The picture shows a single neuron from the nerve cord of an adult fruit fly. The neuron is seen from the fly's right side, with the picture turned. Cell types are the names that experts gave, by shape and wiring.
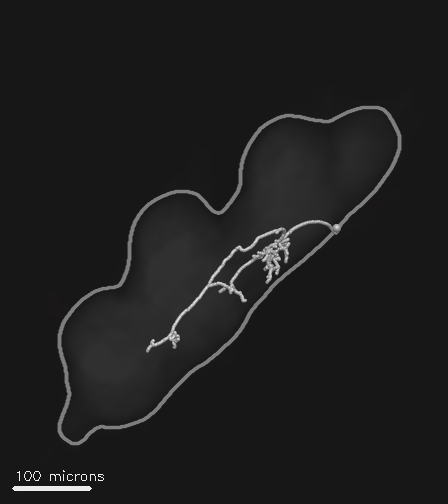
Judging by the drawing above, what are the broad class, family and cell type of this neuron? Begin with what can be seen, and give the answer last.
From left to right in the picture it spans about 250 microns. In this view it is wider than it is tall. Its broad class is nerve-cord intrinsic neuron. Its family is hemilineage 07B. It is of cell type IN07B100.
